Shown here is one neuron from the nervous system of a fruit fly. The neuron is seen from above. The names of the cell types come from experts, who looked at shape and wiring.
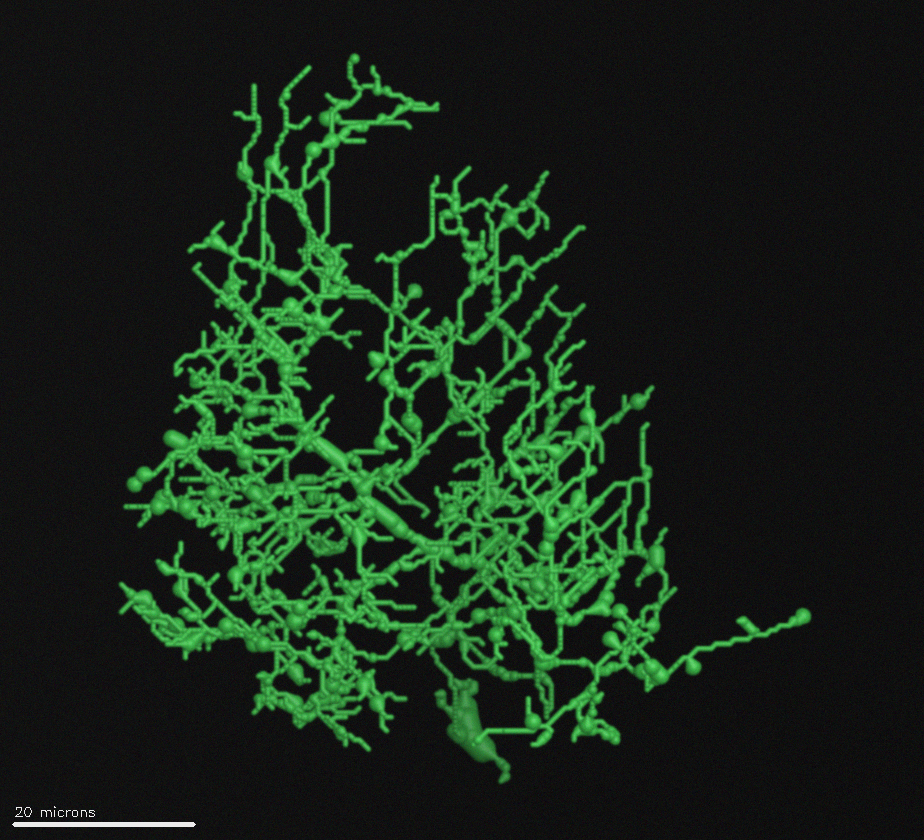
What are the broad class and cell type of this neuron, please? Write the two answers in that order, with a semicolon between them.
nerve-cord intrinsic neuron; INXXX320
